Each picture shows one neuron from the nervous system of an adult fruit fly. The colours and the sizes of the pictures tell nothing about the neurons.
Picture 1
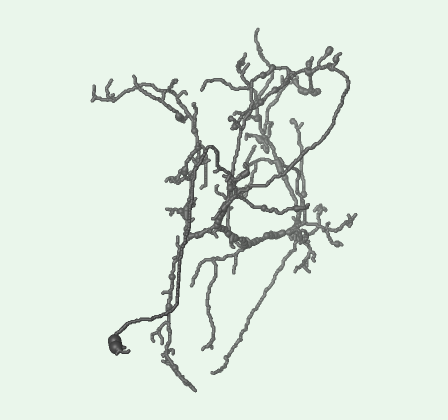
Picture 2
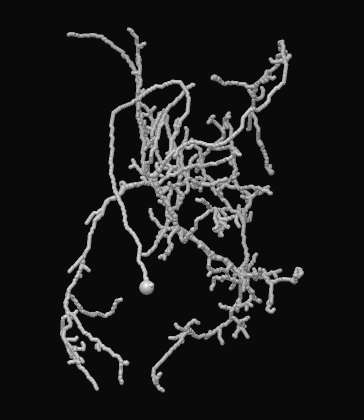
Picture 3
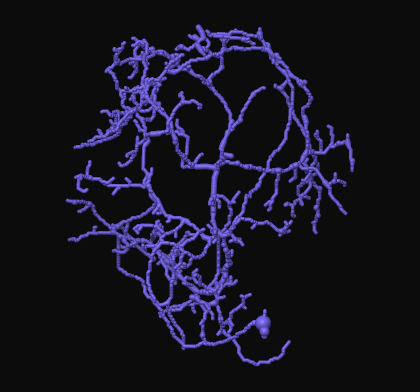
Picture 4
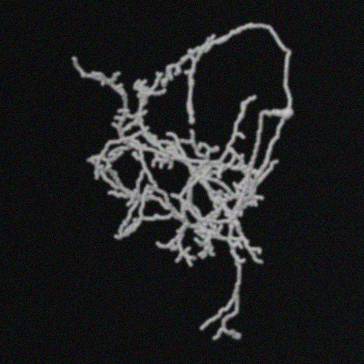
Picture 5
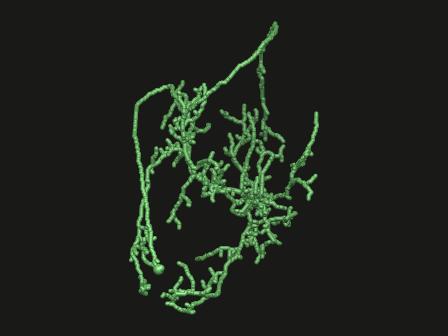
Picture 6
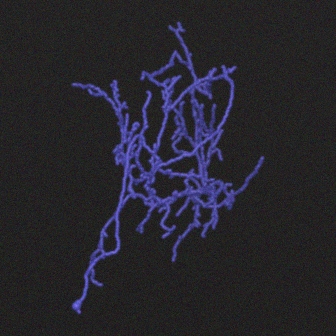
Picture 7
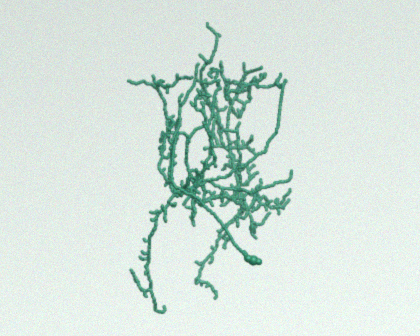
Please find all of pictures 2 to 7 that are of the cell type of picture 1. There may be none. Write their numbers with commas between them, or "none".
2, 4, 5, 6, 7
